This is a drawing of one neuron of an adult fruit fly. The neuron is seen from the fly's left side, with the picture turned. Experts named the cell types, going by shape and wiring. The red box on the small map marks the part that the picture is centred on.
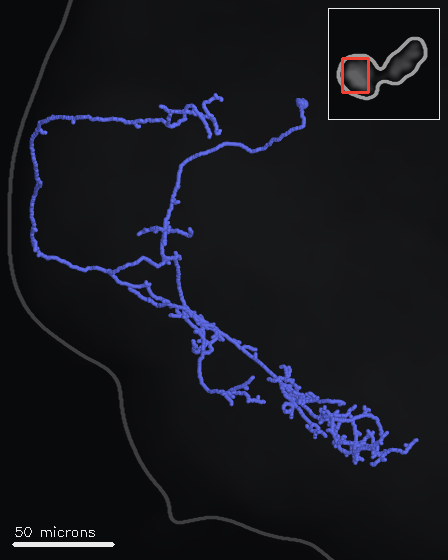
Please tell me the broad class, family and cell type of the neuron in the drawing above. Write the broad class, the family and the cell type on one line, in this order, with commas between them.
central-brain intrinsic neuron, hemilineage DM4_dorsal, pC1_6a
